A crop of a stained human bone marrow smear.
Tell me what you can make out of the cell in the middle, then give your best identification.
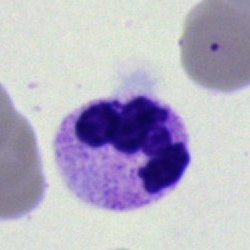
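A smooth, round outline encloses a nucleus split into several separate lobes linked in a chain. These lobes curve along the upper and right side, leaving the lower left clear. Their chromatin is dense and dark purple, without fine open pattern. This is a segmented neutrophil.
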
